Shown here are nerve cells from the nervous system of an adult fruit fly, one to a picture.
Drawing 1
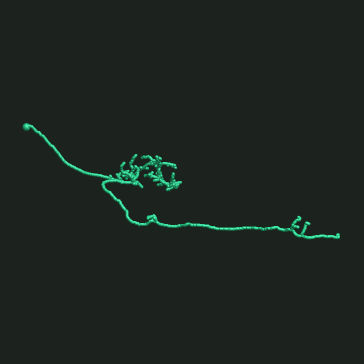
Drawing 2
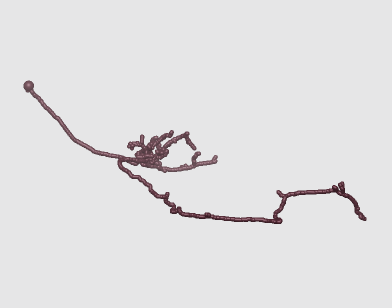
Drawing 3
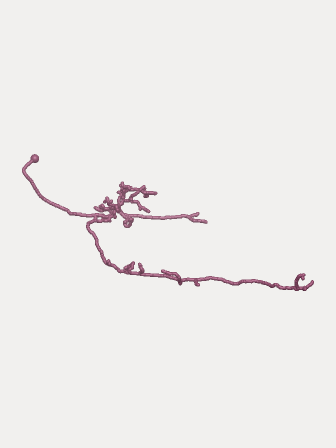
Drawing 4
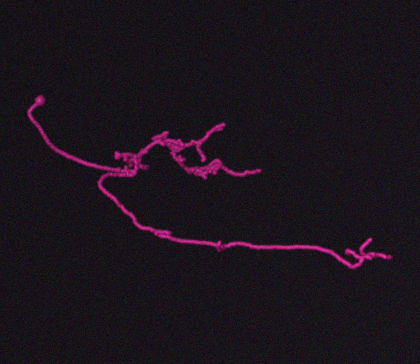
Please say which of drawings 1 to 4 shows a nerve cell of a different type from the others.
Drawing 2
